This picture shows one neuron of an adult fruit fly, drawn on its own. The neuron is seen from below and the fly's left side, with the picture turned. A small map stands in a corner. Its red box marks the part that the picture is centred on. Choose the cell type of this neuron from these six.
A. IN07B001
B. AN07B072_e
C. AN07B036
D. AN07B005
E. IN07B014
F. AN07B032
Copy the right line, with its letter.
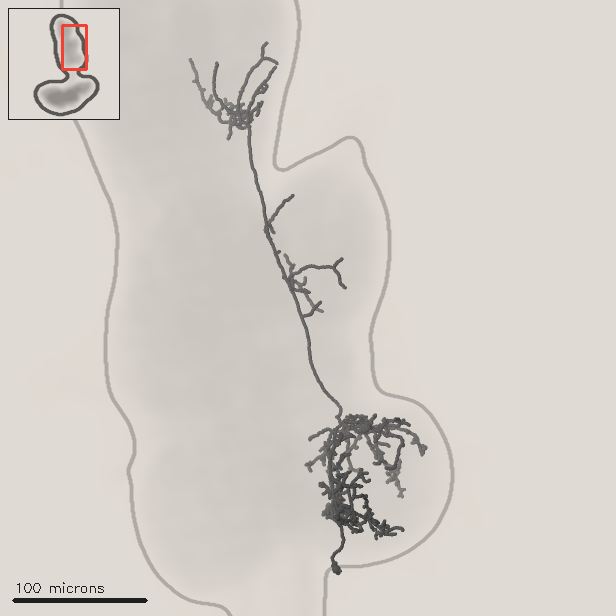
E. IN07B014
